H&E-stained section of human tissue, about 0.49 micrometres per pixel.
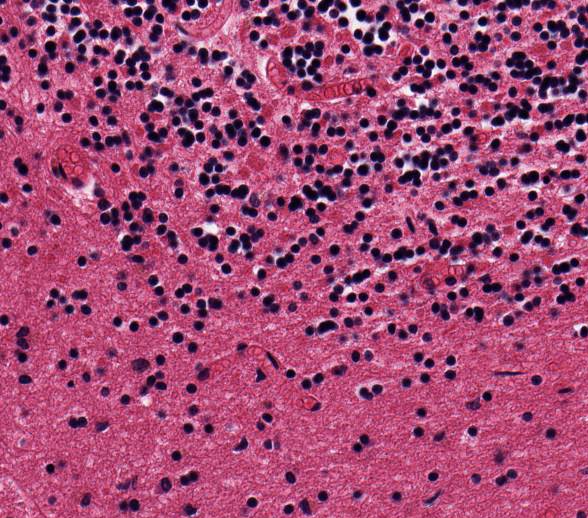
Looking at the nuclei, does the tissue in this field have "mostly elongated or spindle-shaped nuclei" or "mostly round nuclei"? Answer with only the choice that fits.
Mostly round nuclei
